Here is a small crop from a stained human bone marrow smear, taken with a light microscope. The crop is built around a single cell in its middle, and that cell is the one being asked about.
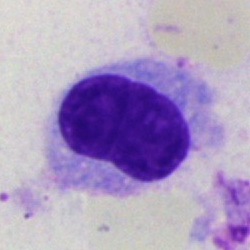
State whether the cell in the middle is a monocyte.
no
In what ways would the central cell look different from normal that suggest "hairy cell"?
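Looking at this one, the outer edge of the cell is irregular and poorly defined.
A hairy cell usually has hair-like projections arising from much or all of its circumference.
So that irregular, poorly defined edge is the part that goes with the name hairy cell. Beyond that, the chromatin stains a deep purple and looks fairly dense throughout the nucleus. I can't make out any distinct nucleoli. And the cytoplasm is a pale greyish blue.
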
